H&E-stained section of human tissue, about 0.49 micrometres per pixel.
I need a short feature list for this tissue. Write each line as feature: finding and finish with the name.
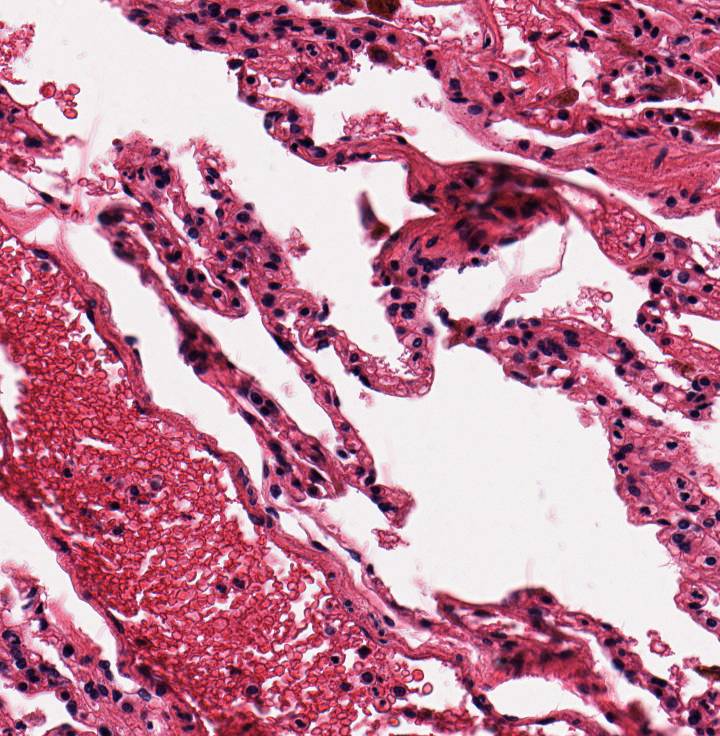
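Septa: thin, branching pink tissue, running roughly diagonally upper left to lower right between wide empty spaces
Lower left: a large space densely packed with red blood cells
Border: a thin band of pink fibrous tissue round that red cell mass
Top centre: a denser, darker-staining clump with crowded nuclei
Name: lung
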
